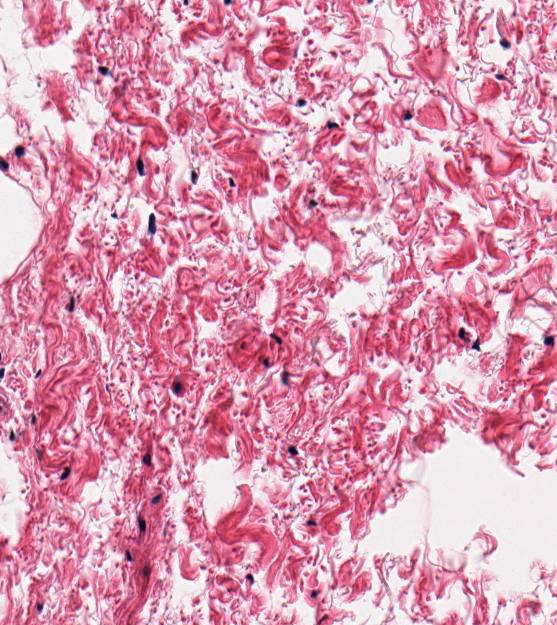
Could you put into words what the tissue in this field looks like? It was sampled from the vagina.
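Field entirely pink-staining collagen bundles; no epithelium. Bundles wavy, running in many directions as a loose irregular meshwork. Cells sparse: scattered fibroblast nuclei between bundles. Nuclei small, dark-staining.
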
